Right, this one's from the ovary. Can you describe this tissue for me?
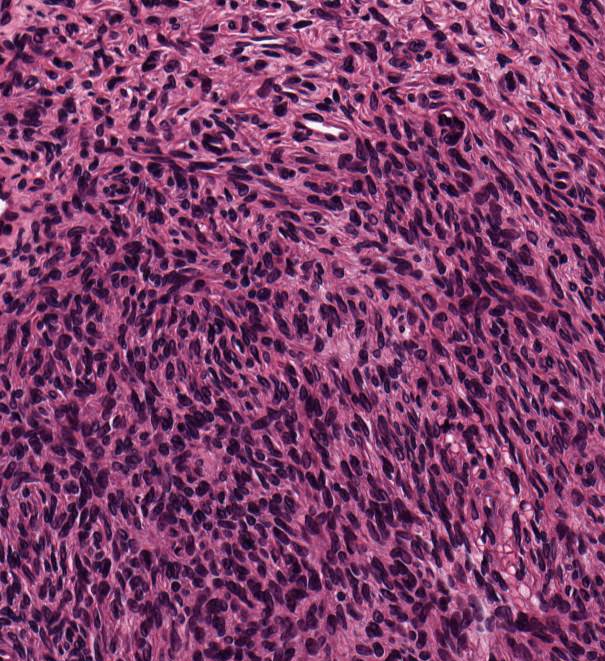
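Here the spindle cells run in short fascicles that cross one another in varying directions. Their nuclei stain dark and are elongated to oval, and each cell has scant pink cytoplasm with indistinct borders. Near the lower right sits a small patch of paler, vacuolated cells.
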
